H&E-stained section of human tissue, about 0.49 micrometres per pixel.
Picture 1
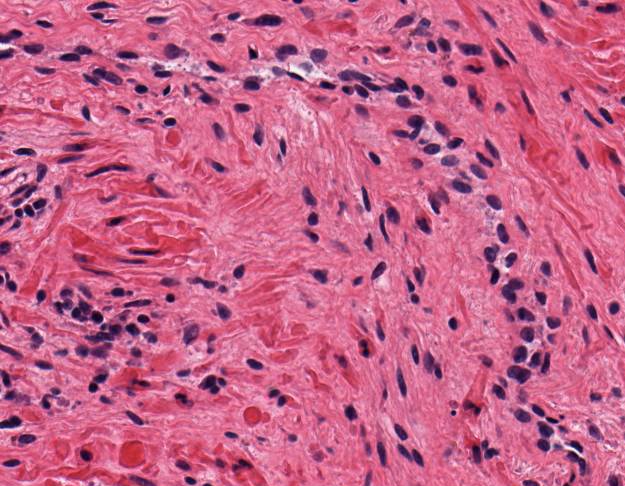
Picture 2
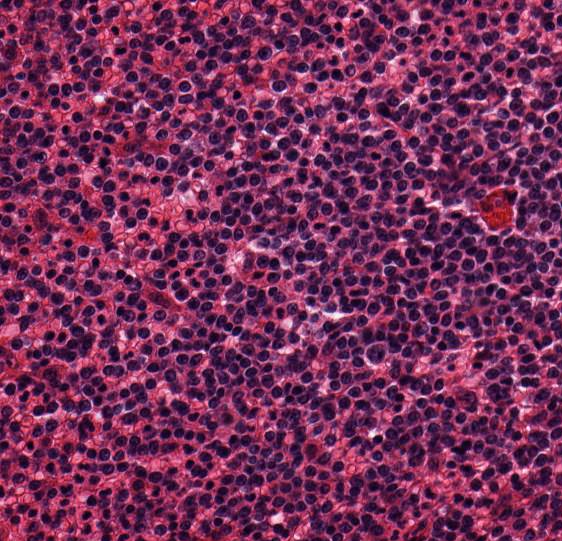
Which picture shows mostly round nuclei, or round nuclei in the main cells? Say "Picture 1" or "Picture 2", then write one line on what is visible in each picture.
Picture 2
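What picture 1 shows: The spindle cell nuclei are small, slender, dark and oval to tapered.
What picture 2 shows: The nuclei are round and darkly stained.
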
